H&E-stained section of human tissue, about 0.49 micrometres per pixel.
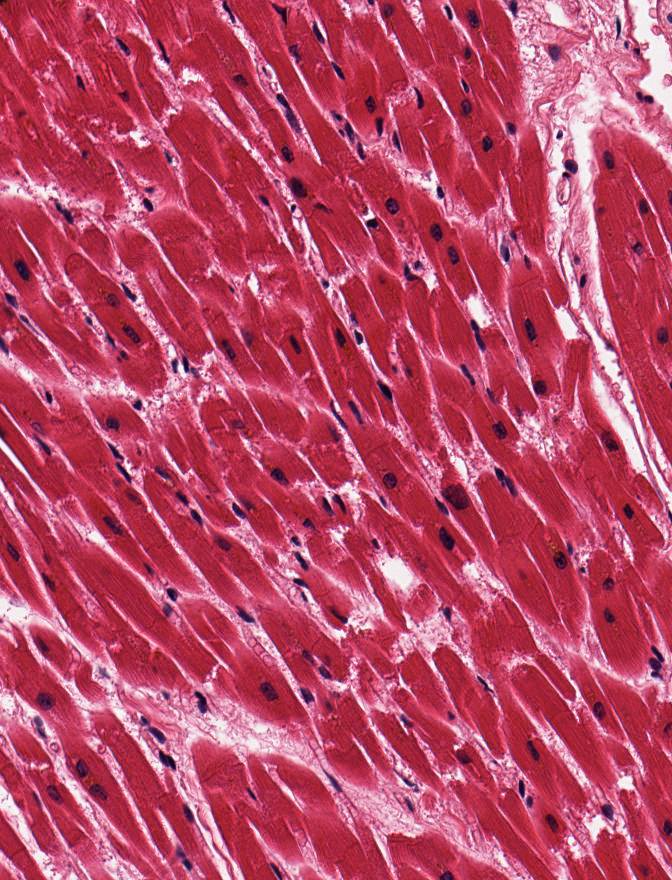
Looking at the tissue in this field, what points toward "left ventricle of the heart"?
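This field is the left ventricle of the heart.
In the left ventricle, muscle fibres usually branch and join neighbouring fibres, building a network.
That fits the picture, where the muscle fibres branch and join their neighbours. Between the fibres lies scanty, pale, loose stroma with small, dark, elongated nuclei. In the upper right corner the fibres give way to pale loose connective tissue. No fat cells are present in the field.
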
